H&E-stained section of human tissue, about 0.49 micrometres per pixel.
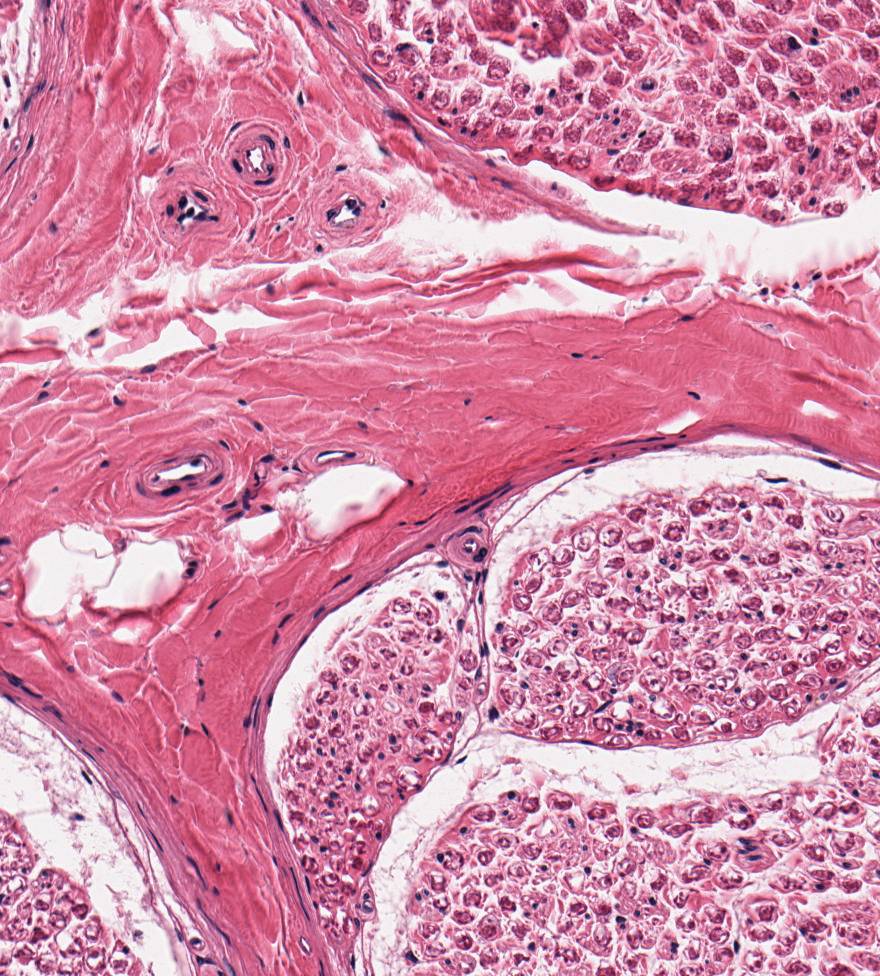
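Tibial nerve: rounded bundles at top right, lower right and lower left, separated by broad bands of dense pink connective tissue. Each has a thin sheath of flattened cells with elongated dark nuclei, clearest around the lower right bundles. Inside, the fibres appear as small round cross-sectioned profiles, many with a pale rim around a pink core. Small vessels with thick concentric walls sit at upper left.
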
